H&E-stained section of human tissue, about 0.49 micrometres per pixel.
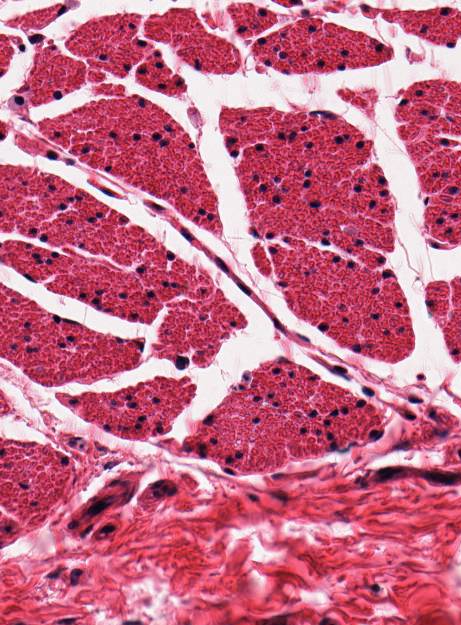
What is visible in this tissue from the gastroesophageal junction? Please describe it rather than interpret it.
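First, the upper three-quarters: rounded and angular cross-cut muscle bundles, cytoplasm deep pink-red. Second, thin loose connective tissue strands with slender elongated nuclei run between bundles, one crossing from upper left toward lower right. Lastly, the bottom edge: denser connective tissue with wavy pink fibres.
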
